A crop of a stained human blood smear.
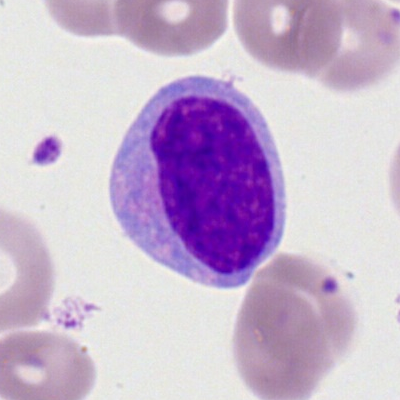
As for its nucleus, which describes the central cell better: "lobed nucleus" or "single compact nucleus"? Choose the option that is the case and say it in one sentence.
The nucleus of this cell is one compact round, oval or kidney-shaped mass.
